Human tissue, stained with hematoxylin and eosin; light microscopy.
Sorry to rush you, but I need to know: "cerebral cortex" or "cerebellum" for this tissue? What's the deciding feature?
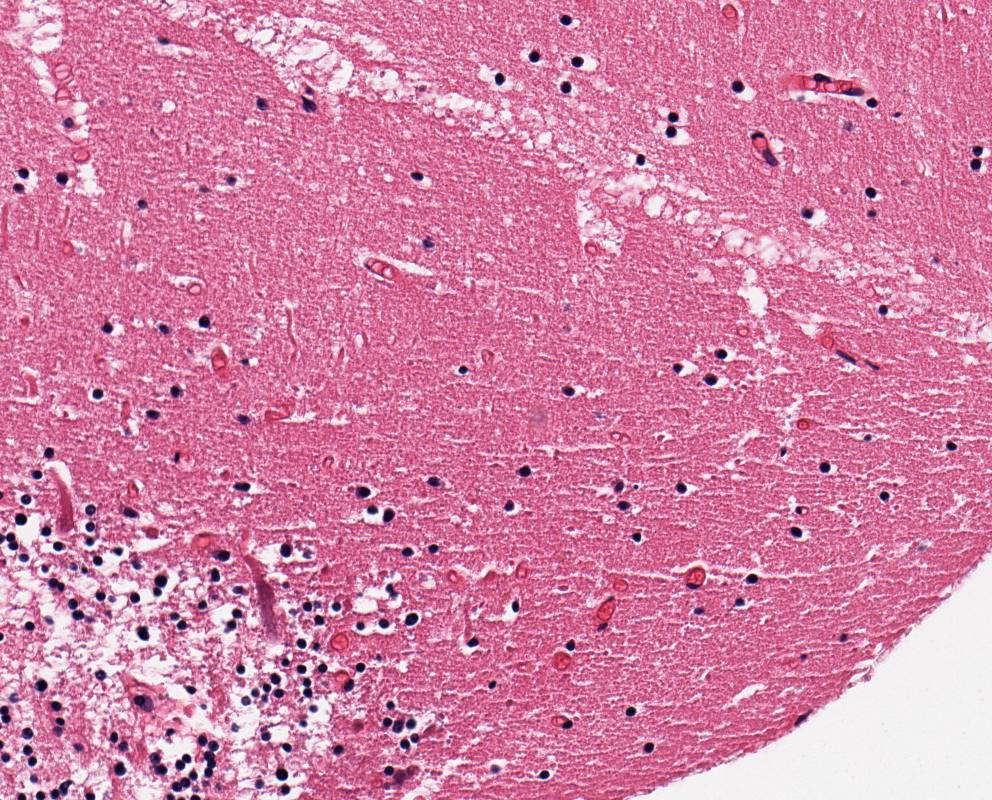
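Cerebellum. Decisive: the lower-left zone of closely packed small, round, dark nuclei with scant cytoplasm, set against sparsely nucleated, finely fibrillary pink neuropil elsewhere.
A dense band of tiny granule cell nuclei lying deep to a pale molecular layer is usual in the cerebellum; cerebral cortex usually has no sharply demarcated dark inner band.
Curved free edge at lower right; no epithelial lining anywhere.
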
